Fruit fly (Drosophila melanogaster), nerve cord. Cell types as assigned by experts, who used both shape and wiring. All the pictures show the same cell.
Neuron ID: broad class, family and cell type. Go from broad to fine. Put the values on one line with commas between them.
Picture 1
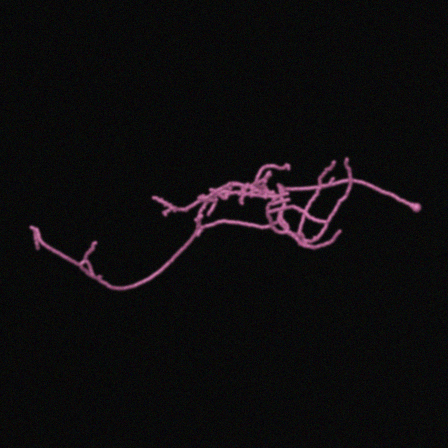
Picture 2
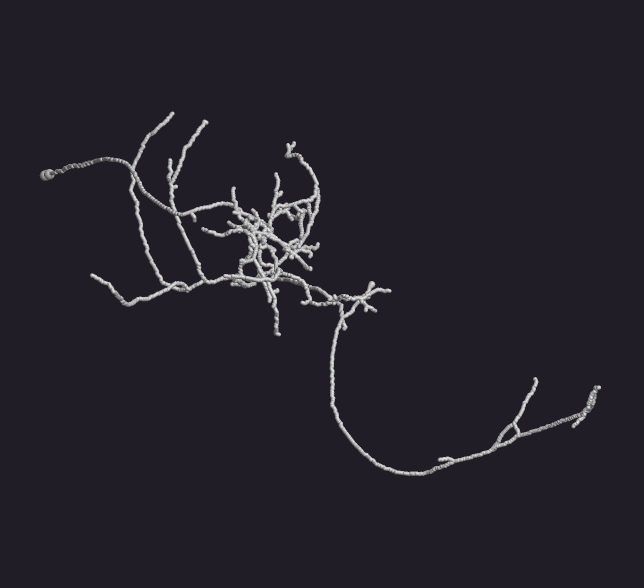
nerve-cord intrinsic neuron, hemilineage 12B, IN12B048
